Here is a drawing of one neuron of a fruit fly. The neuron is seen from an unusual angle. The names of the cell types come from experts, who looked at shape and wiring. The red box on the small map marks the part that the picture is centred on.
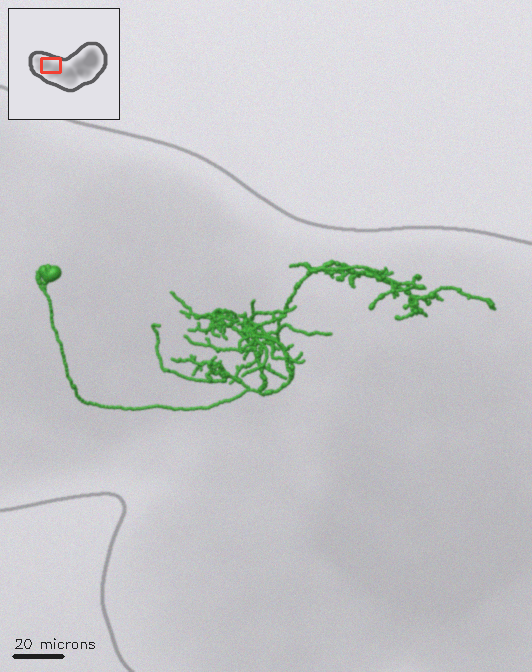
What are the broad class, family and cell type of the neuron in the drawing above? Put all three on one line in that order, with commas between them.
nerve-cord intrinsic neuron, hemilineage 18B, IN18B041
